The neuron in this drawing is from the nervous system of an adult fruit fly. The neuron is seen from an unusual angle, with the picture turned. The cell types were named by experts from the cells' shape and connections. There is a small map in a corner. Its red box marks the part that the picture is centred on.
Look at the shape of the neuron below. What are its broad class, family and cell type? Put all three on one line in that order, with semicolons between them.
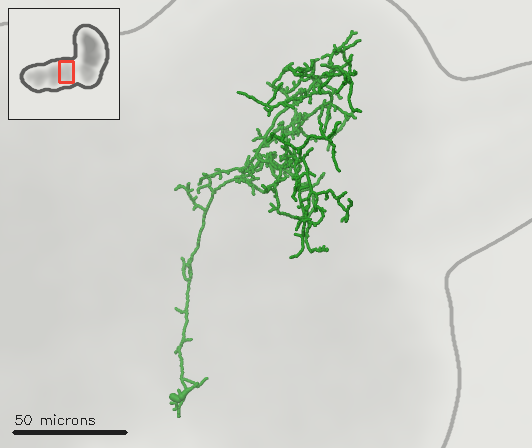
nerve-cord intrinsic neuron; hemilineage 12B; IN12B024_b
